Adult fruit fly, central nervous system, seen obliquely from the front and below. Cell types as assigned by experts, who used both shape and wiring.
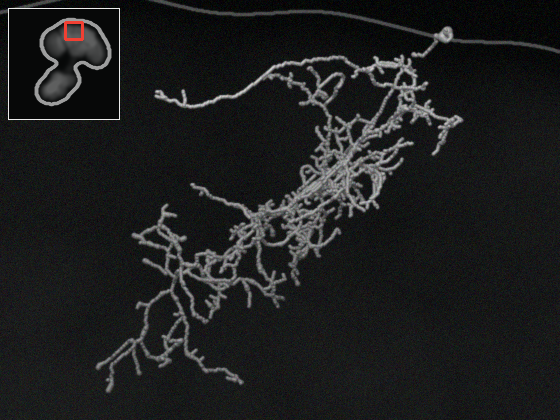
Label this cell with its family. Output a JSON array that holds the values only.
["hemilineage SMPad2"]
